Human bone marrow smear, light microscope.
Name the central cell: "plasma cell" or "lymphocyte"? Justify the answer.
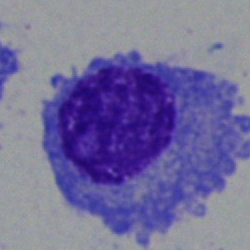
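A plasma cell, I think, not a lymphocyte. The nucleus sits off-centre, toward the upper left.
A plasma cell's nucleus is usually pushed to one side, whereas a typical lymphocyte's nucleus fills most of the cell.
The cytoplasm is abundant, a wide rim mostly to the right of and below the nucleus.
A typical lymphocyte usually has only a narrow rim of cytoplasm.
Otherwise: dark purple, coarsely clumped chromatin and many small rounded blebs on the border.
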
